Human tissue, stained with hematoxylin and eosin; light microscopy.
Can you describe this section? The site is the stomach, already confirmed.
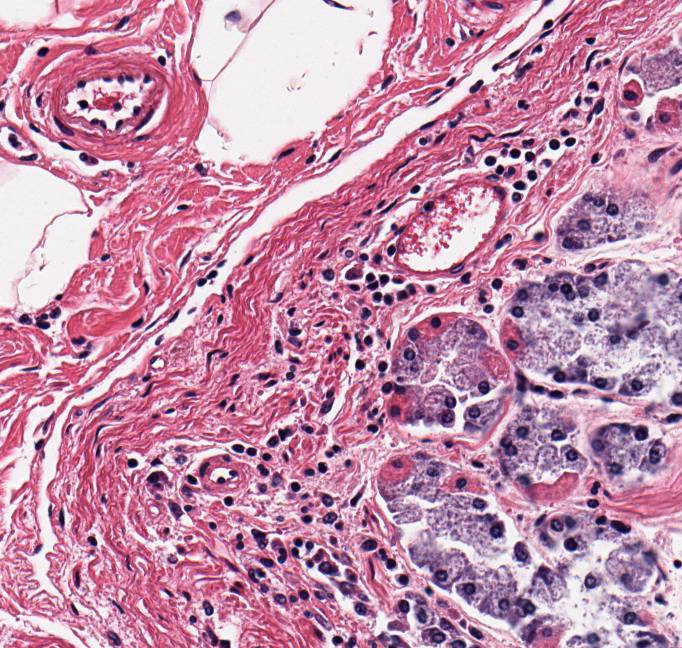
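Most cells in the right-hand nests have abundant pale purple-grey granular cytoplasm; nuclei are round and dark. Collagen bundles on the left run lower left to upper right. In the central stroma, small lymphocytes with round dark nuclei gather beside a thin-walled vessel with red cells.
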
